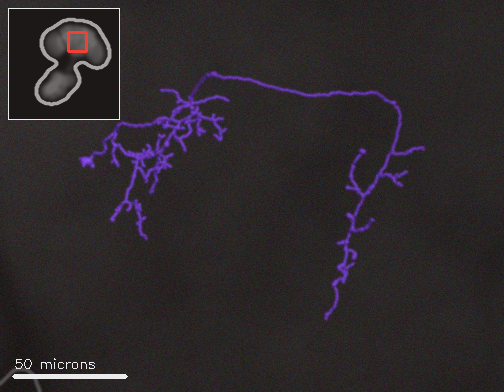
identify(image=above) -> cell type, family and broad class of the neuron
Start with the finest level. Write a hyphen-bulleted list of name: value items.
- cell type: CB2985
- family: hemilineage DM5_central
- broad class: central-brain intrinsic neuron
